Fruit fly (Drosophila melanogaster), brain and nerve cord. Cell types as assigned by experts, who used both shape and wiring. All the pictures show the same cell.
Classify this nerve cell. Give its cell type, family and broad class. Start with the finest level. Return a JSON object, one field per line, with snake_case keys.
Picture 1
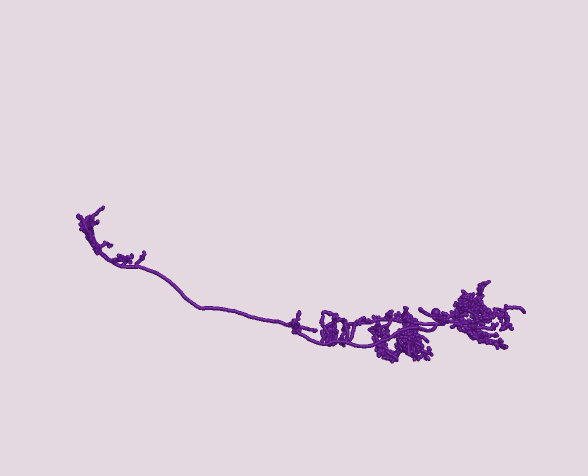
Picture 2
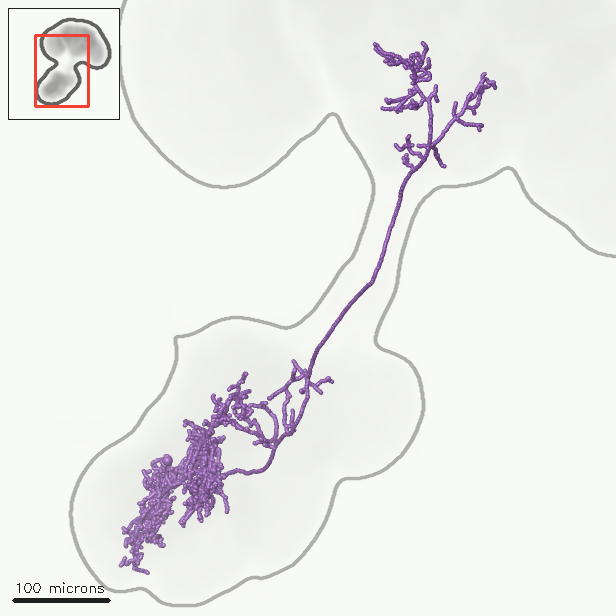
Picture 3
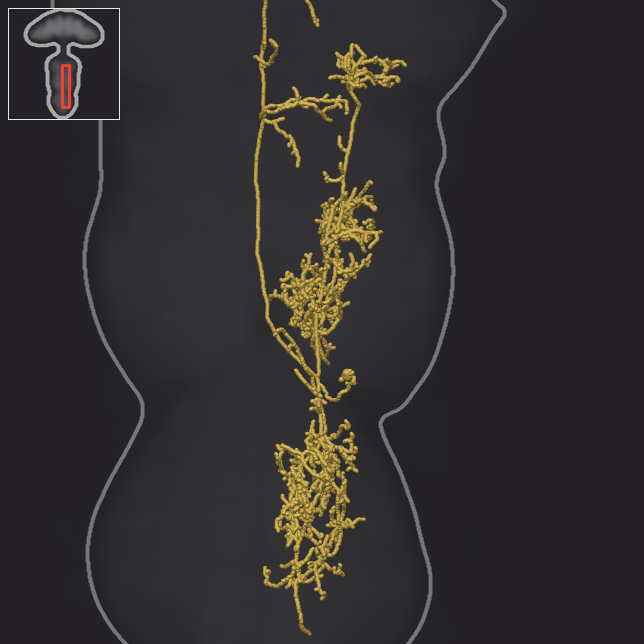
{
 "cell_type": "AN17A012",
 "family": "hemilineage 17A",
 "broad_class": "ascending neuron"
}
